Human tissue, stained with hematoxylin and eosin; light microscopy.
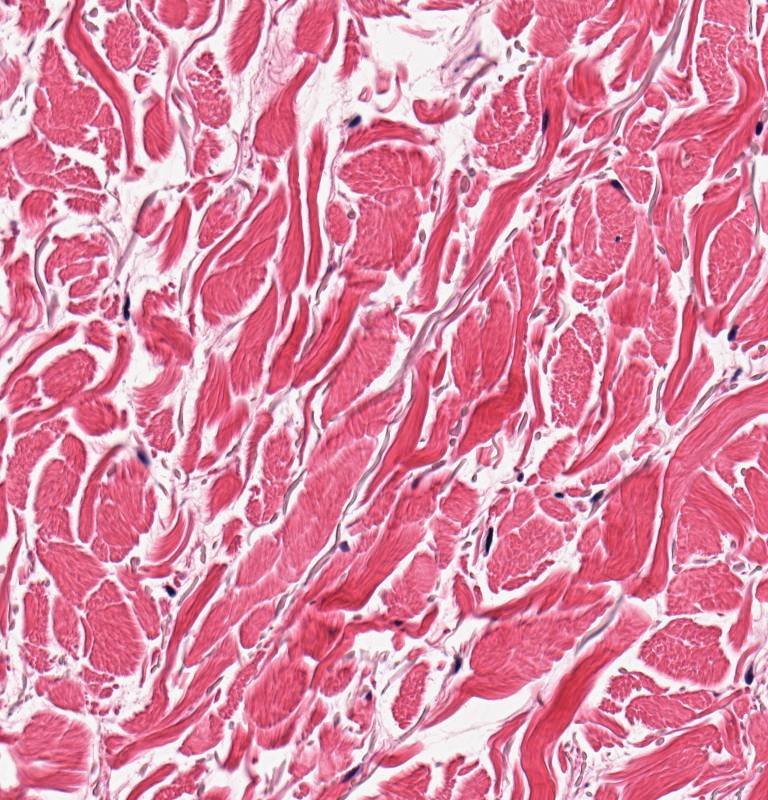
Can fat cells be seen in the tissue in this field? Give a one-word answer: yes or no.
No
